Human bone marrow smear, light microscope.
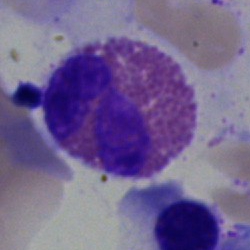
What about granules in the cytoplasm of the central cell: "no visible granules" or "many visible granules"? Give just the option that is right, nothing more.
Many visible granules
